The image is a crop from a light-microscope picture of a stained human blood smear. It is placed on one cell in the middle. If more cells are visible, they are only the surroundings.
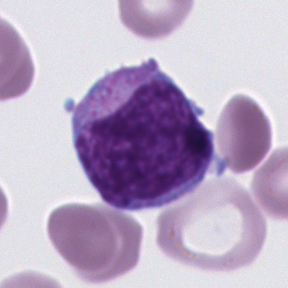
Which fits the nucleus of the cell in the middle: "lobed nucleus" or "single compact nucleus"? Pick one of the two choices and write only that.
Single compact nucleus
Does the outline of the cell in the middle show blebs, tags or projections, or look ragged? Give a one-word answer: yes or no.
Yes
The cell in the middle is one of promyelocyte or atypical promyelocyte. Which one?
atypical promyelocyte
